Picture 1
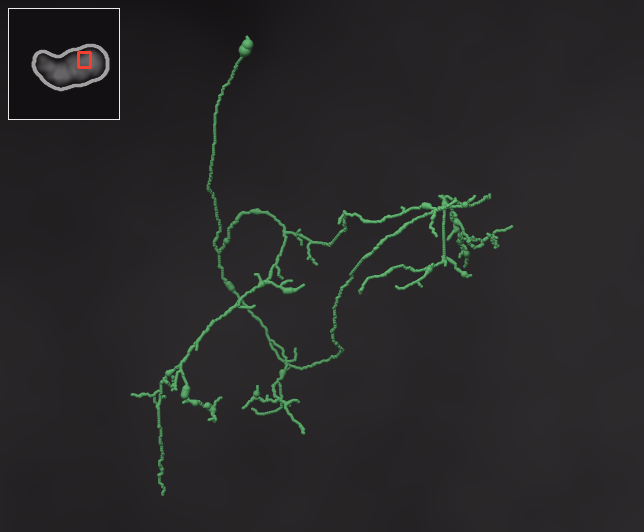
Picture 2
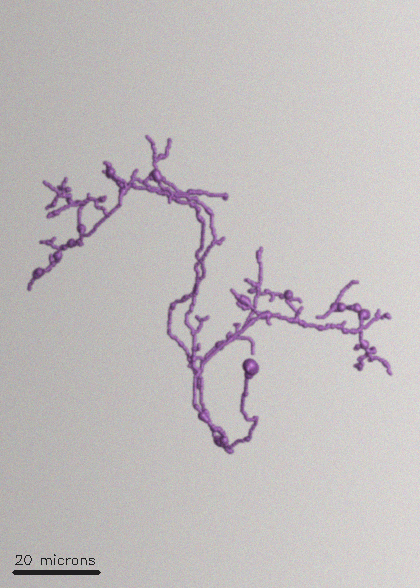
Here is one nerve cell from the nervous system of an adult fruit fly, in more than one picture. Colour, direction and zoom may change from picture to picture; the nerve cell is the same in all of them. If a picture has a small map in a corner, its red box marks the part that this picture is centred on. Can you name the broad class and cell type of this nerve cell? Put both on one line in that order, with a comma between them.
central-brain intrinsic neuron, CB1252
